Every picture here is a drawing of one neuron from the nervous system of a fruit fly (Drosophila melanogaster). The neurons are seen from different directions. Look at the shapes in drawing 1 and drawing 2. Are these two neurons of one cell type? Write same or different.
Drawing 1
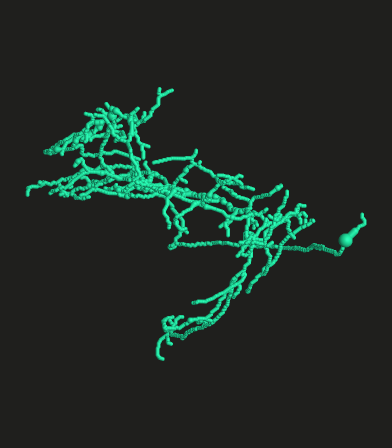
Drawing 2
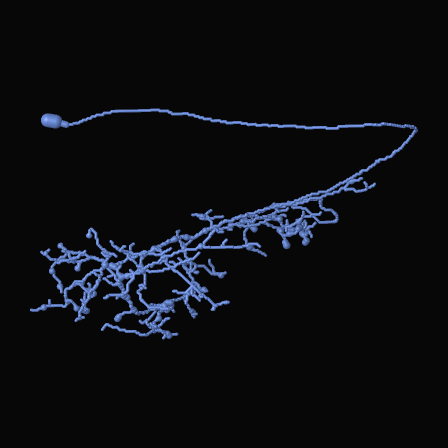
same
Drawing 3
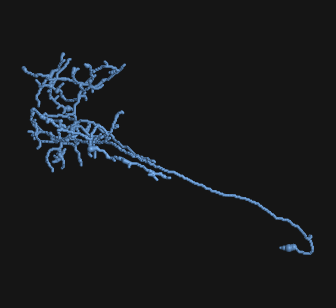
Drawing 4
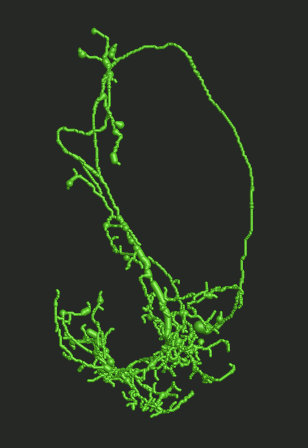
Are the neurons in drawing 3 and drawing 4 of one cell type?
same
